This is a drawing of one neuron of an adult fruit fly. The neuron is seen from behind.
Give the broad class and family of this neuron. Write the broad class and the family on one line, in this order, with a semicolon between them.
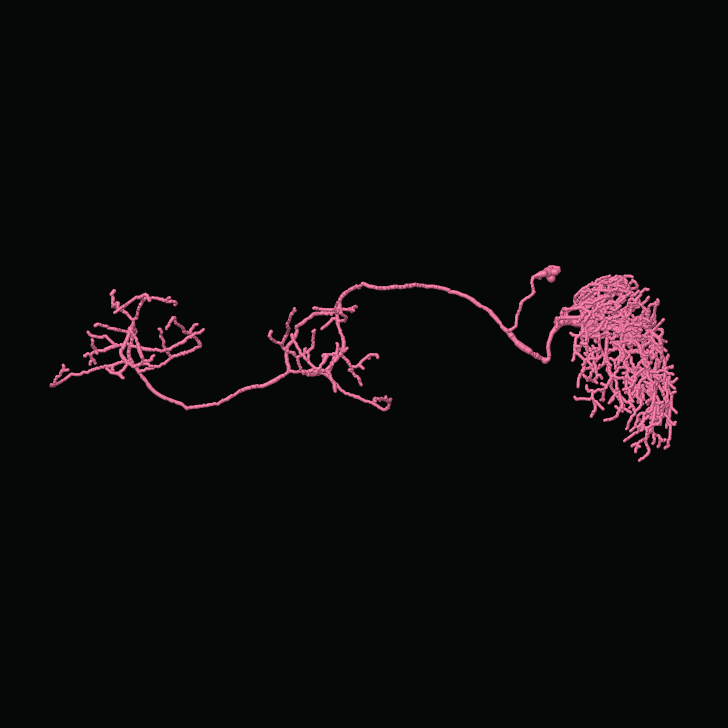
visual projection neuron; LoVP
